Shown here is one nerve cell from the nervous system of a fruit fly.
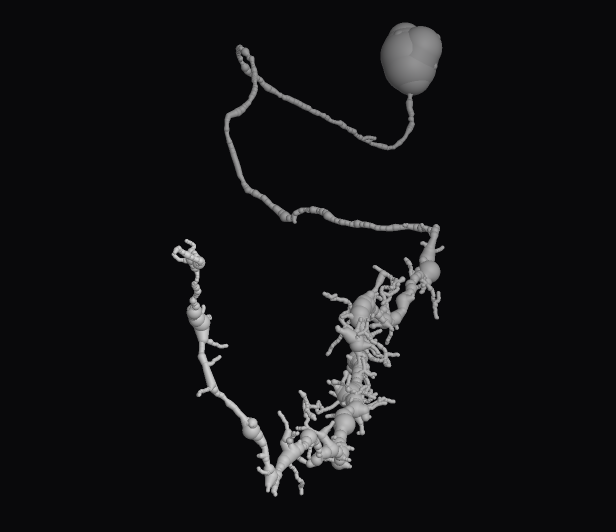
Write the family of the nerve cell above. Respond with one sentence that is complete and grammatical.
For this nerve cell, the family is Dm.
